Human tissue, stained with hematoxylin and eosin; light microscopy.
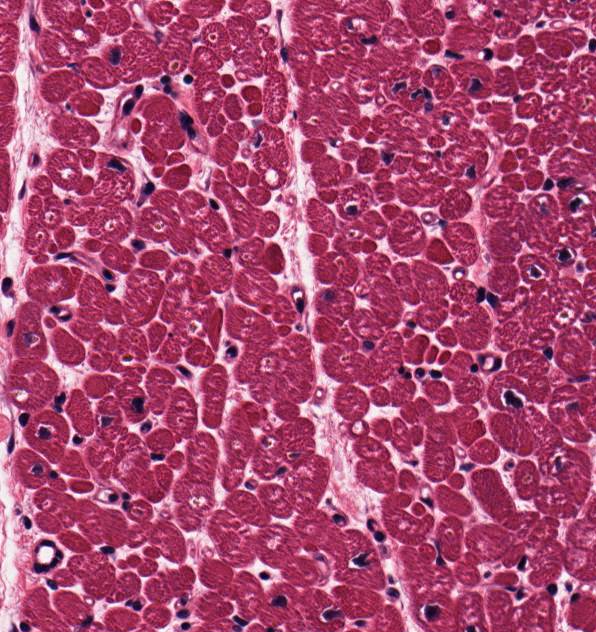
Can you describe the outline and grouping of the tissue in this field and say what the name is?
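Muscle fibres throughout are cut in cross section, forming closely packed round to polygonal pink profiles. Most profiles show no nucleus in the plane of section; where a muscle nucleus is caught, it lies in the centre of the fibre. The narrow spaces between fibres hold small dark elongated nuclei of capillary and interstitial cells. This is the left ventricle of the heart.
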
